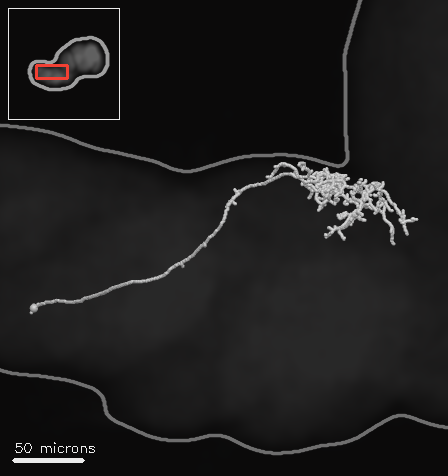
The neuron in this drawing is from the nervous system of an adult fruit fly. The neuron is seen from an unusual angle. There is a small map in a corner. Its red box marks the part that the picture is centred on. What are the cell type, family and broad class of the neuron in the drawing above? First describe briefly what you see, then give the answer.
By the scale bar it is about 300 microns wide in this view. In this view it is more than twice as wide as it is tall. It is of cell type IN06B066. Its family is hemilineage 06B. This is a nerve-cord intrinsic neuron.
